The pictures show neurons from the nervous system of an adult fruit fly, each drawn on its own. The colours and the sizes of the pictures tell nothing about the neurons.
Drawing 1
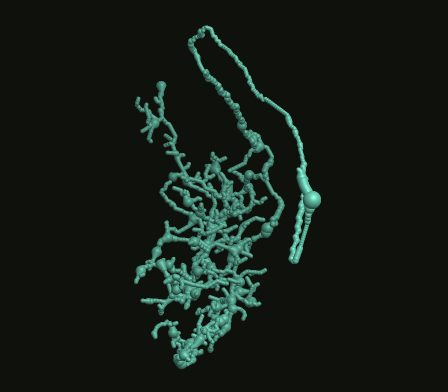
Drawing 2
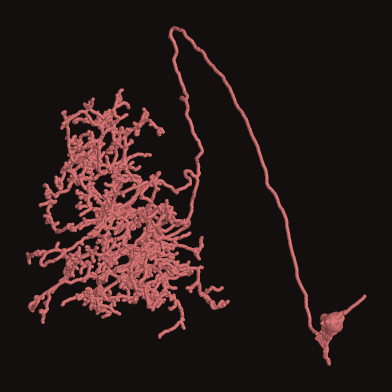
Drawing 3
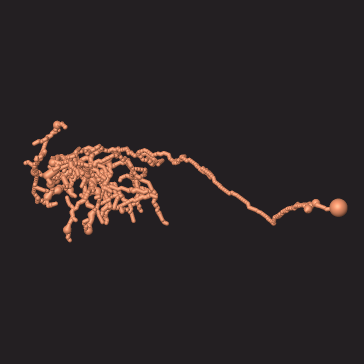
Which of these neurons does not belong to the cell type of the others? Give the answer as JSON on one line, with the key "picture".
{"picture": 1}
